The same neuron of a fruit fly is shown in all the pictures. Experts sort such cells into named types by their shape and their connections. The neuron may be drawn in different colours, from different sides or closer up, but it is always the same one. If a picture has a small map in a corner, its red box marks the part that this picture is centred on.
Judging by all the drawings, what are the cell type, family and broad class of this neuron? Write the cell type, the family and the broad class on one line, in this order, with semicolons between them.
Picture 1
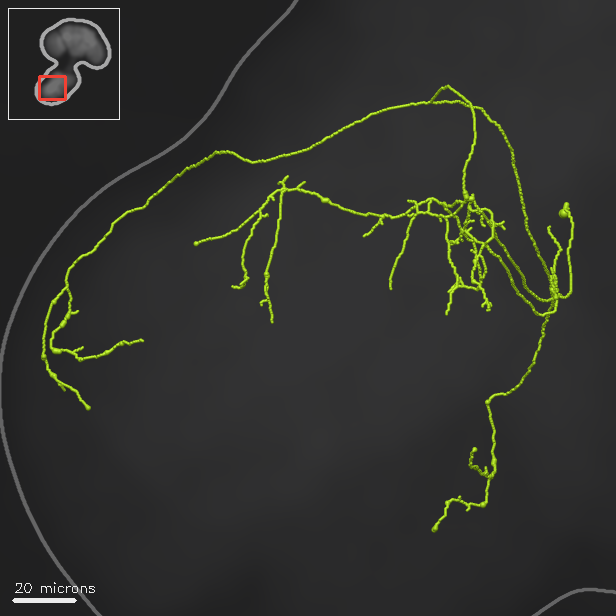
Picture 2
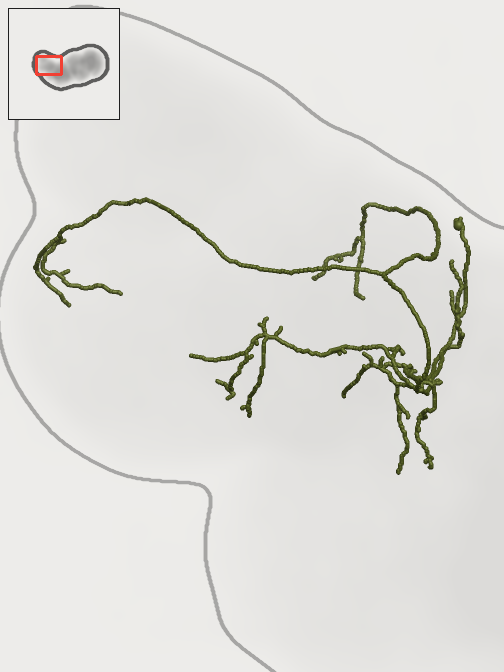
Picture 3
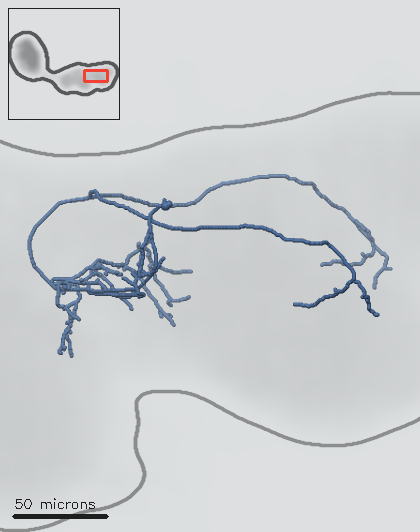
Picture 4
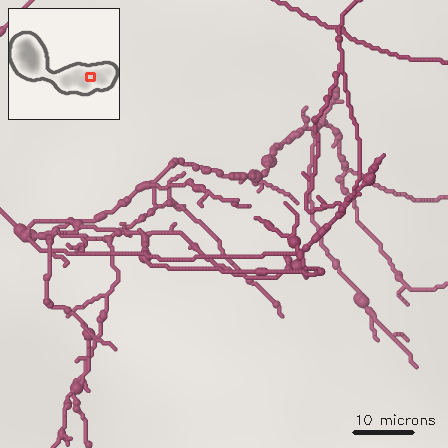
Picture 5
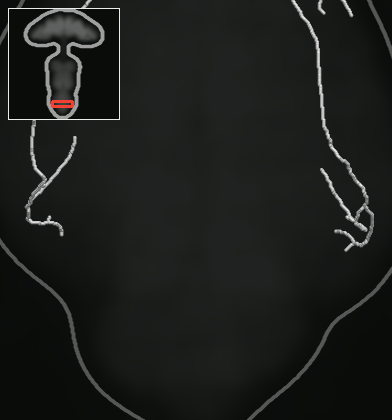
IN18B050; hemilineage 18B; nerve-cord intrinsic neuron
